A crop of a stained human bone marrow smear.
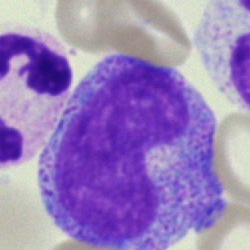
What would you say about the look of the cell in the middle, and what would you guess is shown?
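That outline is irregular, a bit angular. The nucleus dips in on its right side, so it looks like a kidney, and that indentation holds the widest band of cytoplasm. Chromatin's finely textured, with small paler patches rather than coarse dark clumps. So it's a promyelocyte.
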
